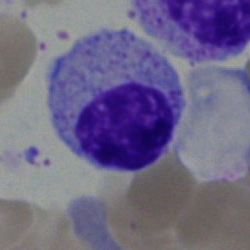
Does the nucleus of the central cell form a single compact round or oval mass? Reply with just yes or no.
Yes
